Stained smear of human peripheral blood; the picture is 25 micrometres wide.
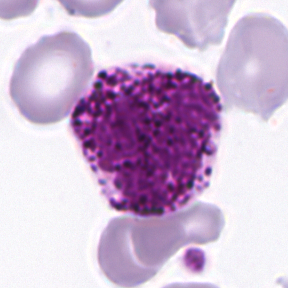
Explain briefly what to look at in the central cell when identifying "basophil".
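Basophil: cell about 14 micrometres across.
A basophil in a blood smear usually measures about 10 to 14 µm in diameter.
Size fits, at the top of that range. Cell crowded with coarse, round, dark purple-black granules.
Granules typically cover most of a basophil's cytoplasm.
Granules also lie over the nucleus, so its outline cannot be traced; this goes with the name.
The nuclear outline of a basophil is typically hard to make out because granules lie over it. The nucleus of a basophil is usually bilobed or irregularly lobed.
Lobing cannot be checked here, as the outline is hidden. Granules differ noticeably in size from one to another. Beneath the granules, the central part of the cell shows a lighter reddish-purple mass.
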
